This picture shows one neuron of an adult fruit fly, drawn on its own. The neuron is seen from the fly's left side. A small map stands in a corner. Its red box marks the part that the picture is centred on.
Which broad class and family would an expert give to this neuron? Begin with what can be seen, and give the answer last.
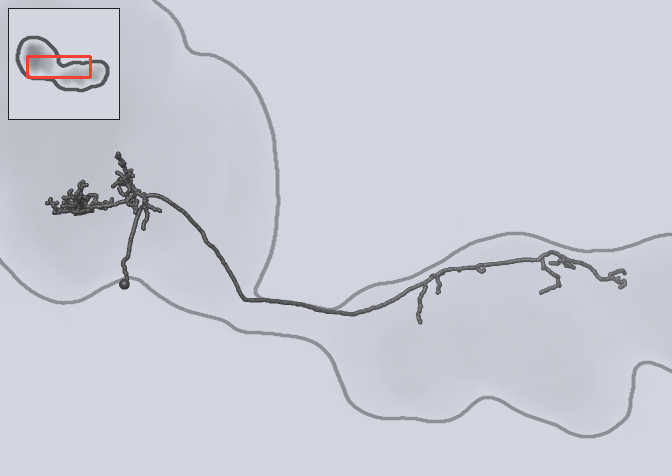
The cell body can be seen on the left of the picture. As drawn here it is more than twice as wide as it is tall. This is a descending neuron. Its family is hemilineage LB12.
